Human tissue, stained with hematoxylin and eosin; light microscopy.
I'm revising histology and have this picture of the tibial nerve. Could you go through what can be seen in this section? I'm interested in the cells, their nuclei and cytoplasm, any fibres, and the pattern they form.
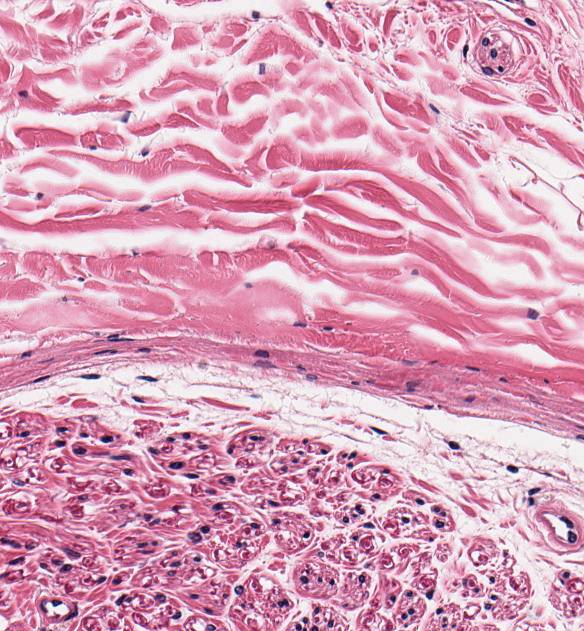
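This one splits neatly in two: dense collagenous connective tissue on top, and underneath a compact mass of small profiles cut in cross-section. Up top the collagen bundles are thick and wavy, mostly running side to side, with only sparse nuclei among them. The lower mass holds many more nuclei than the collagen above it.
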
